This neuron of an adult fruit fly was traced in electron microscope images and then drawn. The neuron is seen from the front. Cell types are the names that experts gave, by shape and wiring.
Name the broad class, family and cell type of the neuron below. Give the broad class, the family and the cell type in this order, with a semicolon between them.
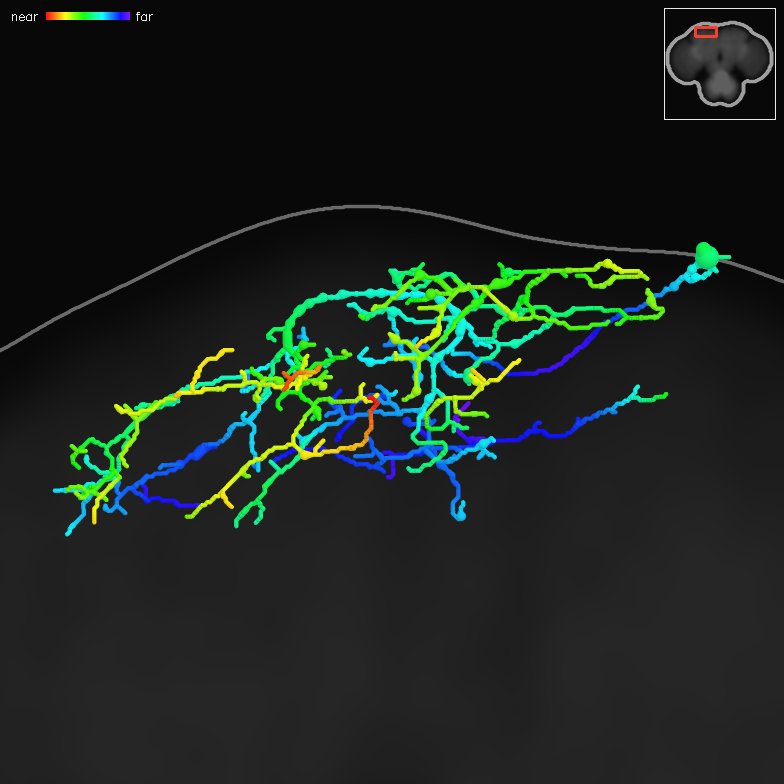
central-brain intrinsic neuron; hemilineage SLPpm3; CB1073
